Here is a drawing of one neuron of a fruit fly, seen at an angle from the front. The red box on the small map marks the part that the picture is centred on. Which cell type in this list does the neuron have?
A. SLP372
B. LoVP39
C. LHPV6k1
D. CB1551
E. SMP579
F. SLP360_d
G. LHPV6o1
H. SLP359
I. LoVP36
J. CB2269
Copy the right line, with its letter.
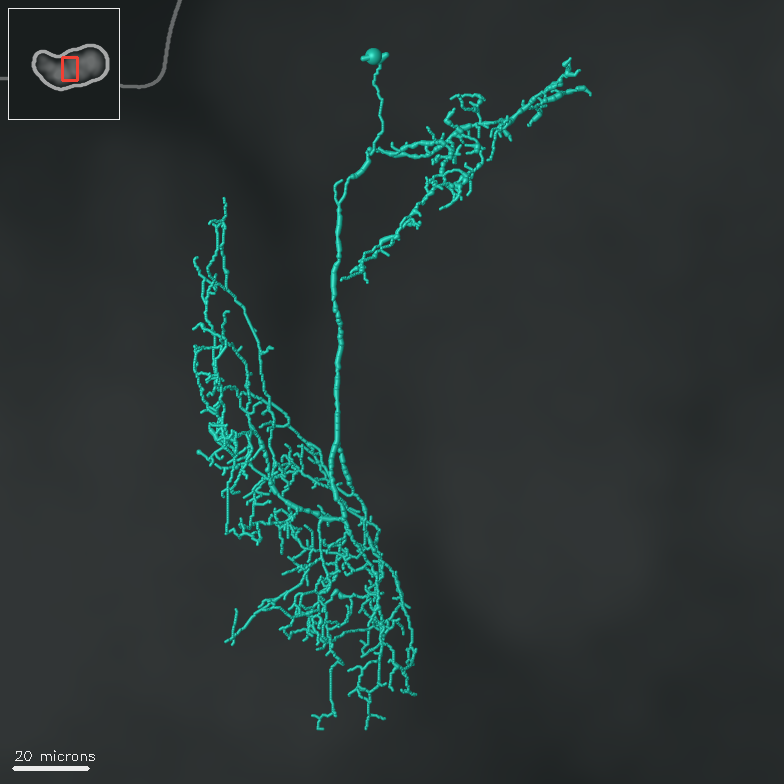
B. LoVP39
